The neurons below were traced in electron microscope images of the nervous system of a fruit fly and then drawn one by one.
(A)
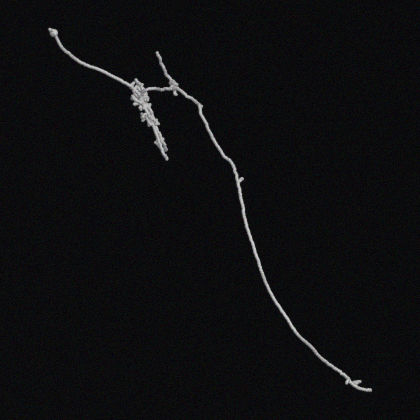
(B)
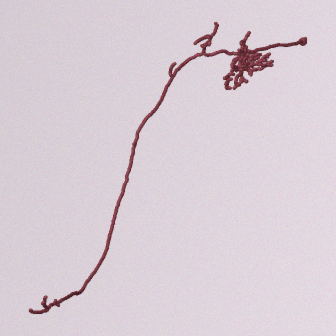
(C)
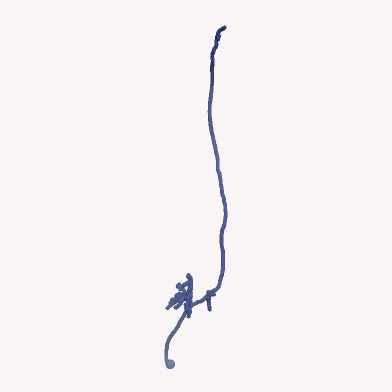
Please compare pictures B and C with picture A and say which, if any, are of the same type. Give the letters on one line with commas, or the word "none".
B, C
